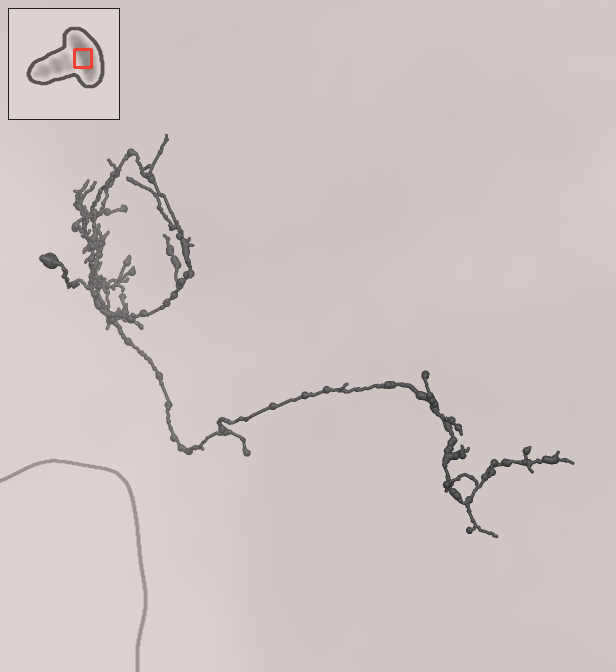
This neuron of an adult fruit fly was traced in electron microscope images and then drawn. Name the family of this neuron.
hemilineage DM6_posterior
